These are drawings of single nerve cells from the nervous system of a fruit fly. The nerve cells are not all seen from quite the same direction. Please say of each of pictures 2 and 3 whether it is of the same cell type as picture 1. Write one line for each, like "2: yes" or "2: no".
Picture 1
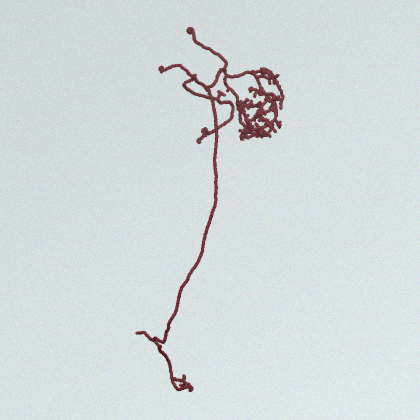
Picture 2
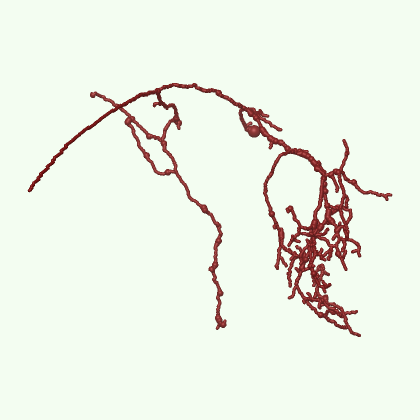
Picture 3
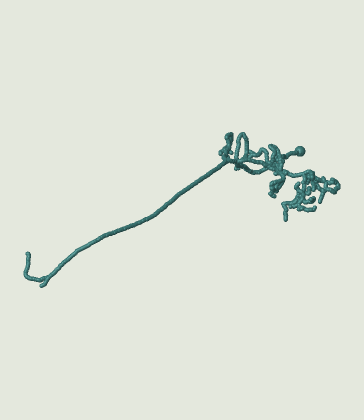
2: yes
3: no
